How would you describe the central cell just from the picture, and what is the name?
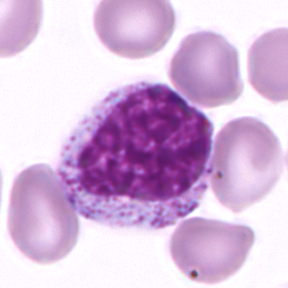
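Look at the nucleus first: it is one single mass, with no lobes. Its chromatin is coarse and clumped, and you can see paler streaks running between the dark patches. Many fine reddish-purple granules are scattered through the cytoplasm, yet they leave the nucleus in plain view. This is a metamyelocyte.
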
